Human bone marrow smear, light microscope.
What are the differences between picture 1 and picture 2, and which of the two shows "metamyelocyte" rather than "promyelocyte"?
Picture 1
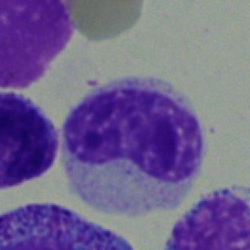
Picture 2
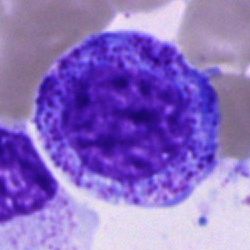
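Of the two, picture 2 shows the promyelocyte and picture 1 the metamyelocyte. The metamyelocyte has a roughly round, smooth outline and a kidney-shaped nucleus with its indentation facing downward. Its cytoplasm is pale grey-blue. The promyelocyte is also round in outline, but purple granules are scattered throughout its cytoplasm, which is pale blue between them, and granules also lie over the edge of the nucleus. Its chromatin is gathered into darker clumps. The two therefore differ in a kidney-shaped nucleus with pale grey-blue cytoplasm in picture 1, set against purple granules spread through the cytoplasm and over the nuclear edge in picture 2. Parts of darker-staining nucleated cells lie at the left and bottom edges of picture 1, and another nucleated cell lies at the lower left of the promyelocyte.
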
